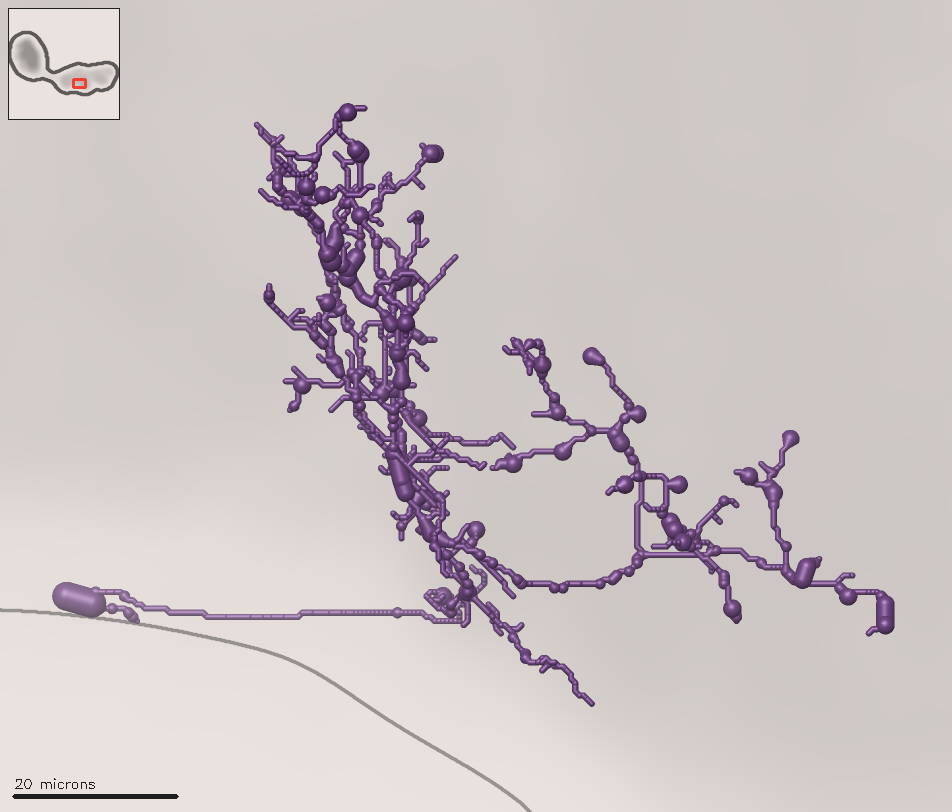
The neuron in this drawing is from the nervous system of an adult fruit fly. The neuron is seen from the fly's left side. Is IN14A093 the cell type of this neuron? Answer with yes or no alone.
yes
